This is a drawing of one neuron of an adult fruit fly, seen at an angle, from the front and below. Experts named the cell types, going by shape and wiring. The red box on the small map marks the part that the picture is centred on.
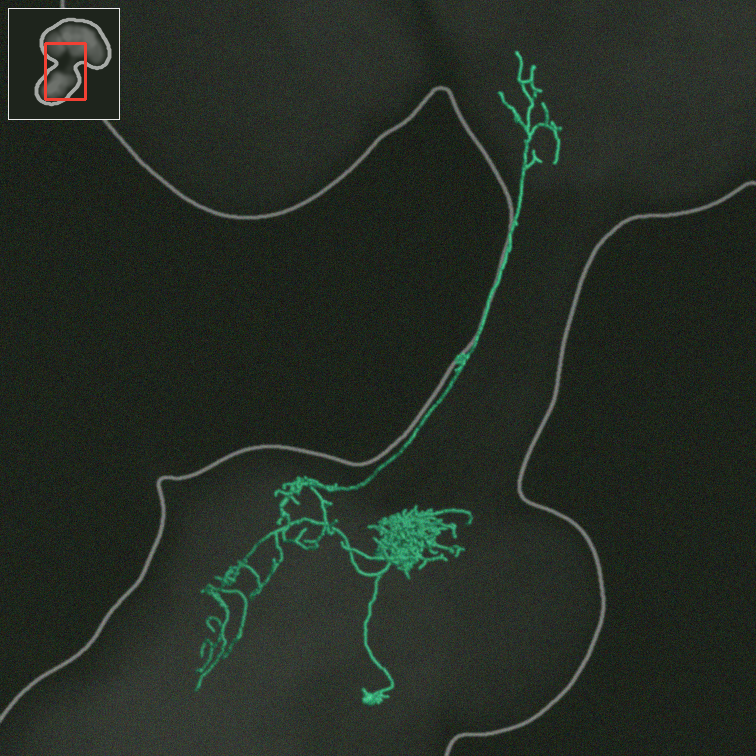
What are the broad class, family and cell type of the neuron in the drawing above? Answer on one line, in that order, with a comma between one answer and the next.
ascending neuron, hemilineage 06B, AN06B023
